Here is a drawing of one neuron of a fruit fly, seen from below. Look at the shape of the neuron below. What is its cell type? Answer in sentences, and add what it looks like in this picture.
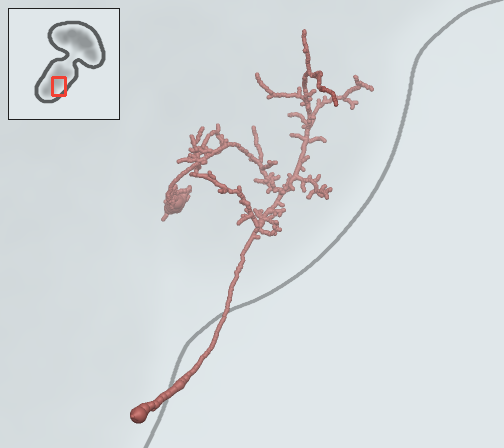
Its cell type is Sternal posterior rotator MN. This is a motor neuron of the nerve cord. It lies in the nerve cord. The picture shows dozens of branch ends.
